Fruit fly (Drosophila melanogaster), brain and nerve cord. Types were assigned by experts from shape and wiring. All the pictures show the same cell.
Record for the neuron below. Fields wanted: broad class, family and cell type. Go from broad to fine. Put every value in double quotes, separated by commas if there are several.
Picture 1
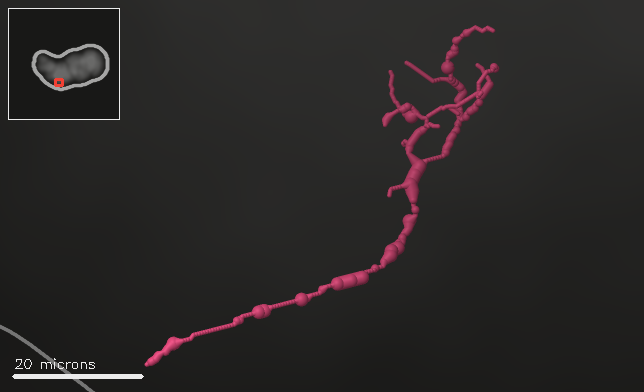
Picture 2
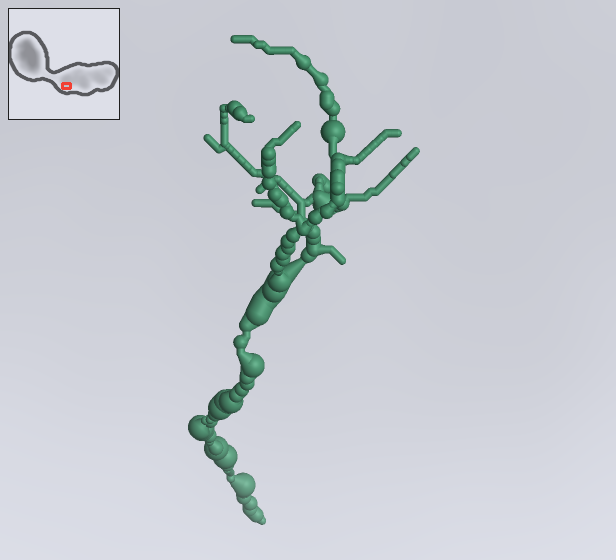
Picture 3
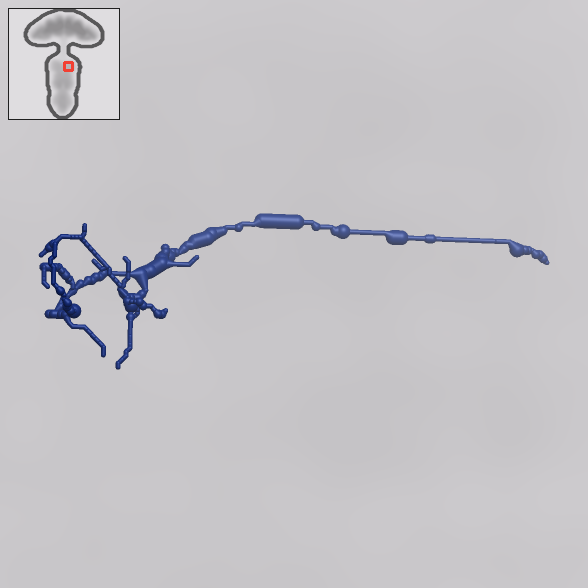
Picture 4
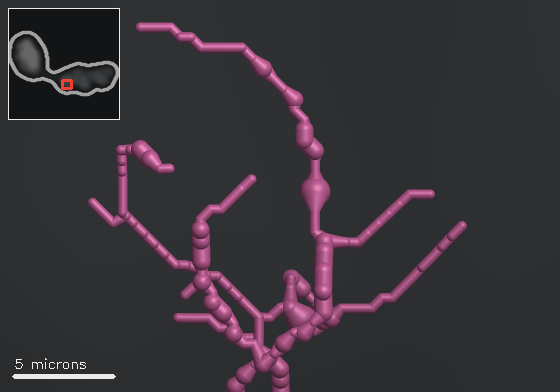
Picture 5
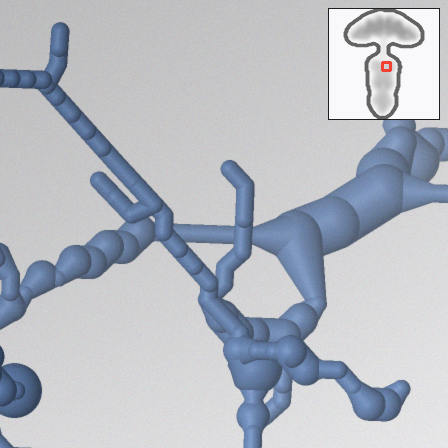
"sensory neuron entering the nerve cord", "class gustatory", "LgLG3"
